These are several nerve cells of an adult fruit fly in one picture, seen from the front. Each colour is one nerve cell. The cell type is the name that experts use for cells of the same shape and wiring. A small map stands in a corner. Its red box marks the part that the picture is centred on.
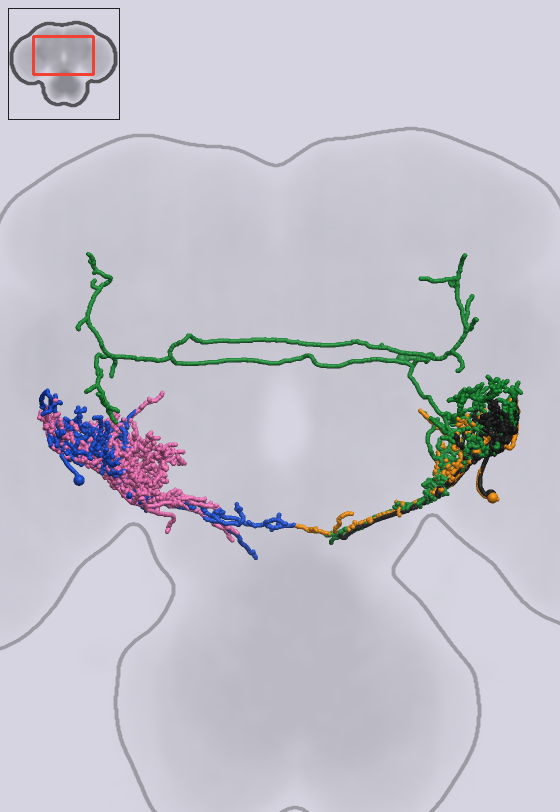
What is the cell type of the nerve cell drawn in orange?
AVLP611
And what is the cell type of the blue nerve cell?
CB2489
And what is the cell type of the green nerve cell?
CB0440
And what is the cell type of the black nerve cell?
CB2595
